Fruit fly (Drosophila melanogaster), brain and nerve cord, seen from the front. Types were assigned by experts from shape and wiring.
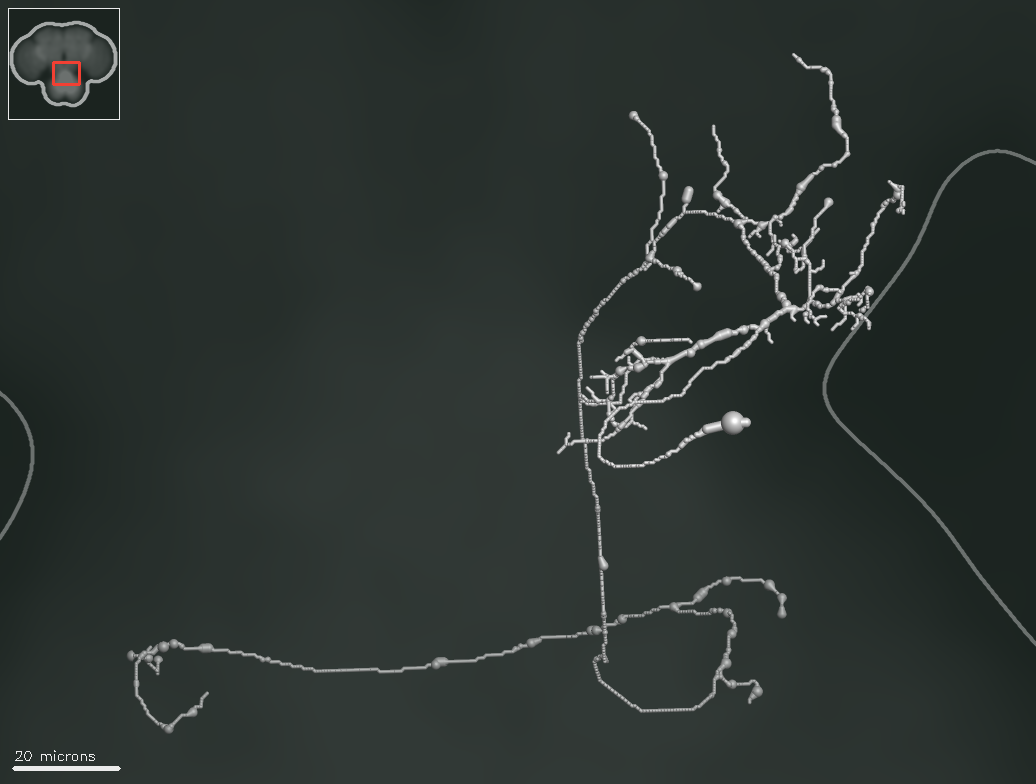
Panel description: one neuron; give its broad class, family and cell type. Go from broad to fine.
descending neuron; hemilineage MX12; DNg12_b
